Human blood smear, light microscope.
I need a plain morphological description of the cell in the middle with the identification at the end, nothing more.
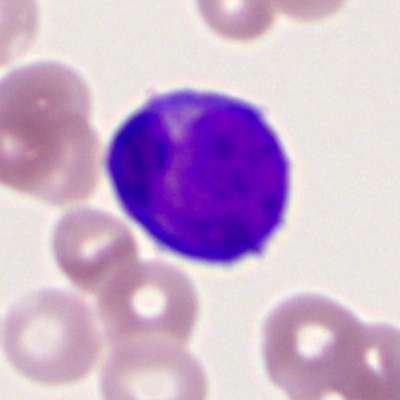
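Item one, shape: the outline is roughly round. Item two, nuclear size: the nucleus fills almost the whole cell. Item three, staining: the nucleus is a dense, dark purple-blue. Item four, granules: none can be seen anywhere in the cell. Final item, name: myeloblast.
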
